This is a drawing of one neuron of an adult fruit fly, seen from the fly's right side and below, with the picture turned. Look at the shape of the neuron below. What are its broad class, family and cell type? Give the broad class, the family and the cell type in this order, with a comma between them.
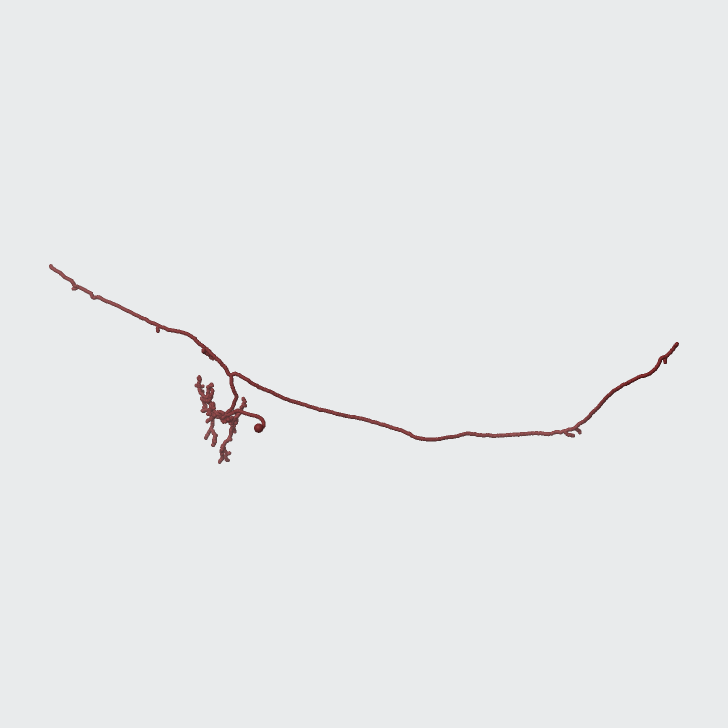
ascending neuron, hemilineage 10B, AN10B034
